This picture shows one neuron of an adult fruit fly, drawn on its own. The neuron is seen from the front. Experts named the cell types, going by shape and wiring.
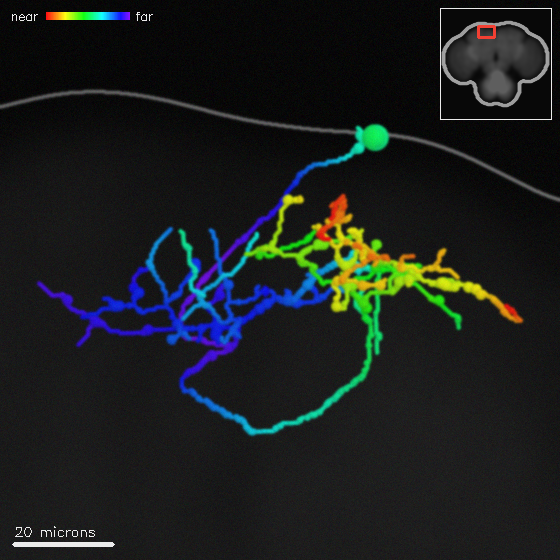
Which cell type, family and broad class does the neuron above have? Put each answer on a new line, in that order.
SMP354
hemilineage SMPpd1
central-brain intrinsic neuron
